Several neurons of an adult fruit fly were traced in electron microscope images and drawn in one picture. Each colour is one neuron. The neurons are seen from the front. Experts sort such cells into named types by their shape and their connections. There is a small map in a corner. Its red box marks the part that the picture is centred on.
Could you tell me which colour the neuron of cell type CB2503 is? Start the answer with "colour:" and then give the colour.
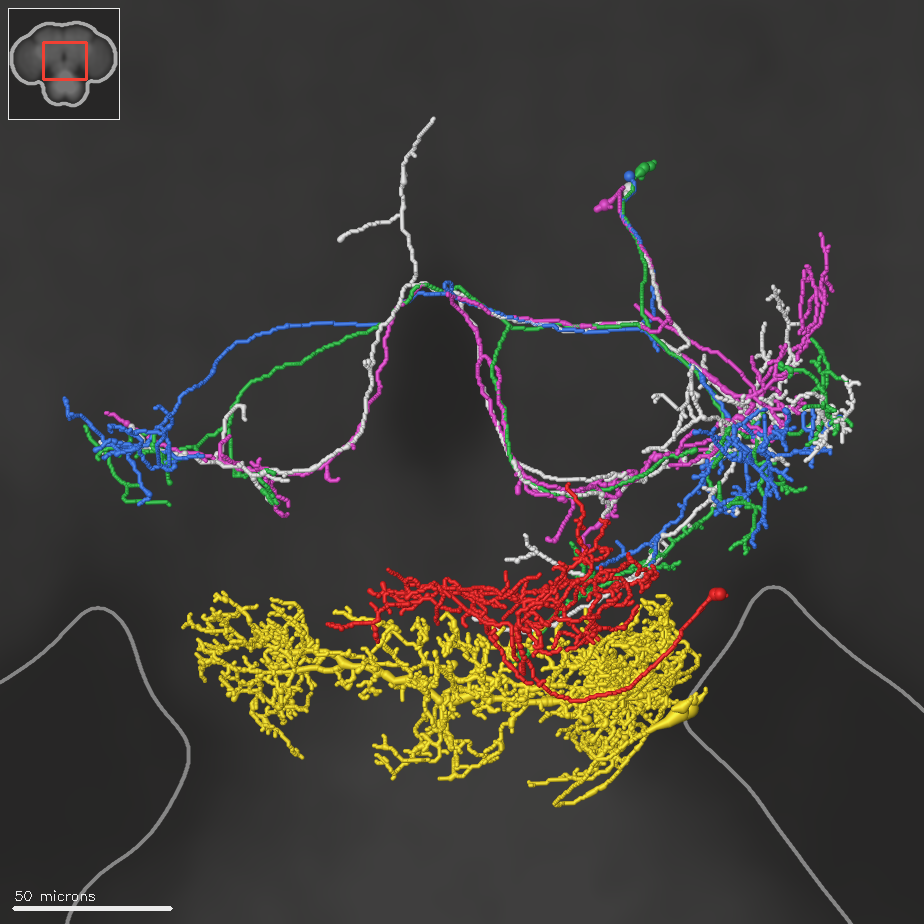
colour: magenta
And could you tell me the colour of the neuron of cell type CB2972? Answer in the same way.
colour: blue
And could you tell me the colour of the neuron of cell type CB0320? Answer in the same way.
colour: green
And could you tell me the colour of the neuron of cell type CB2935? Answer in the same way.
colour: white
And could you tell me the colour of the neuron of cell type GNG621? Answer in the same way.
colour: red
